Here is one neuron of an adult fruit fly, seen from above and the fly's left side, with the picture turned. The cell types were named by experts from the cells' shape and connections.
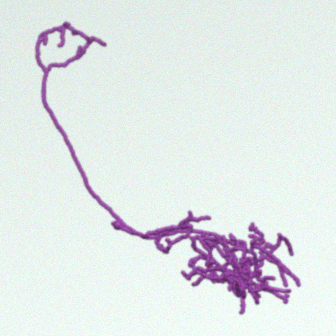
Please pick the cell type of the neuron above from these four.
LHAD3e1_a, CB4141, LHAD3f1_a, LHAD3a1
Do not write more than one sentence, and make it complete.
The cell type that fits this neuron is LHAD3e1_a.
